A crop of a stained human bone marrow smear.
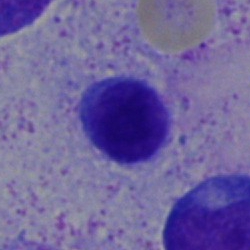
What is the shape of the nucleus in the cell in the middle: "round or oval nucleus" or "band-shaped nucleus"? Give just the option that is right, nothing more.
Round or oval nucleus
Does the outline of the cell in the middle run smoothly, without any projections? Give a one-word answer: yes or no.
Yes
